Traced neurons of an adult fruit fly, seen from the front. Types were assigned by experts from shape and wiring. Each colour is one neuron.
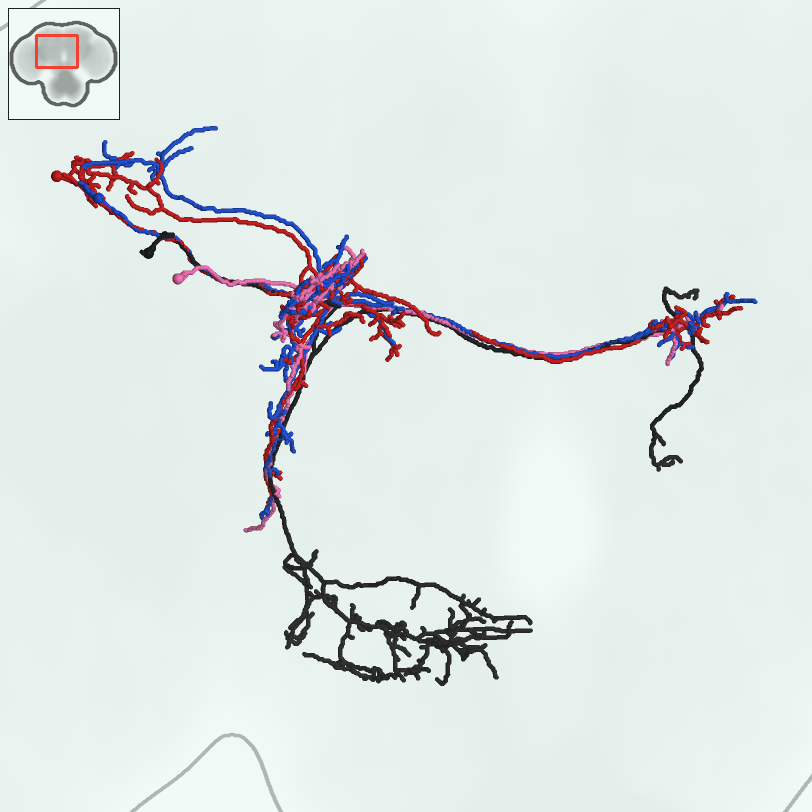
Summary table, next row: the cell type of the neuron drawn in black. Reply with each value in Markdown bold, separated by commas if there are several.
**SAD047**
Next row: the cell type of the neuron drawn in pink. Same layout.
**LAL087**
